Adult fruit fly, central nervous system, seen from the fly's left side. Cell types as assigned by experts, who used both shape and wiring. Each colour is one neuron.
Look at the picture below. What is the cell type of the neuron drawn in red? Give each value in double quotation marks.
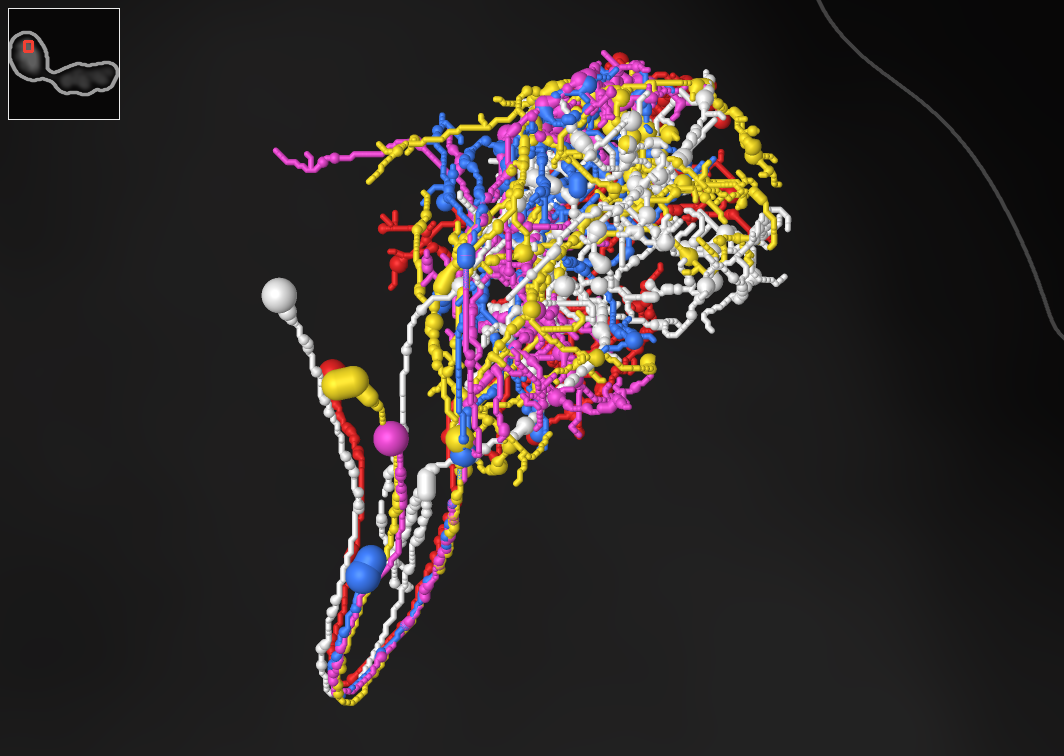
"CB1483"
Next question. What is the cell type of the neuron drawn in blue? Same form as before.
"LHAV4b1"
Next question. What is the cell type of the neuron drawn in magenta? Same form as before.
"CB2812"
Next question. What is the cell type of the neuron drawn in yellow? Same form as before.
"LHAV4g4_b"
